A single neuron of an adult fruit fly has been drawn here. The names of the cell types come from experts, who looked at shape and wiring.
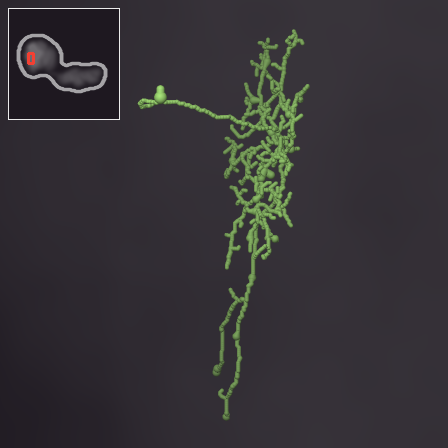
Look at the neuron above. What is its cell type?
Cm6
